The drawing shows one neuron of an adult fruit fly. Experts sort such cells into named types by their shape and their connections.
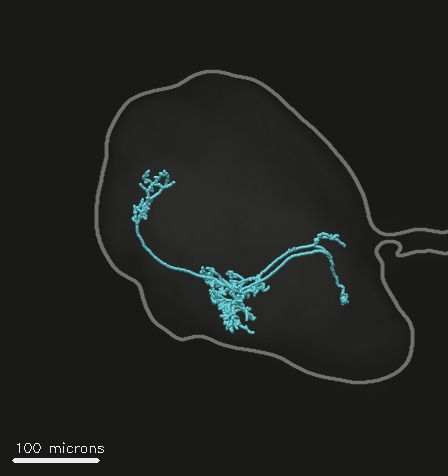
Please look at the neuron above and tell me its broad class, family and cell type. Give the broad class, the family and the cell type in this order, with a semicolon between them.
central-brain intrinsic neuron; hemilineage LB5; PRW056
